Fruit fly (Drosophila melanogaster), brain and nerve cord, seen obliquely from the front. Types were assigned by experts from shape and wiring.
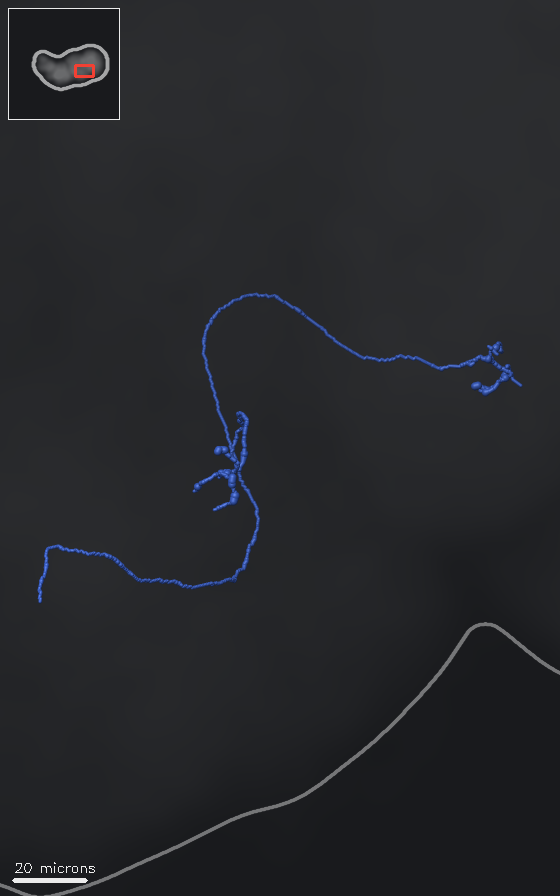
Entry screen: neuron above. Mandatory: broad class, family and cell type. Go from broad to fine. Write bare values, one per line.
sensory neuron entering the brain
class olfactory
ORN_VM5v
